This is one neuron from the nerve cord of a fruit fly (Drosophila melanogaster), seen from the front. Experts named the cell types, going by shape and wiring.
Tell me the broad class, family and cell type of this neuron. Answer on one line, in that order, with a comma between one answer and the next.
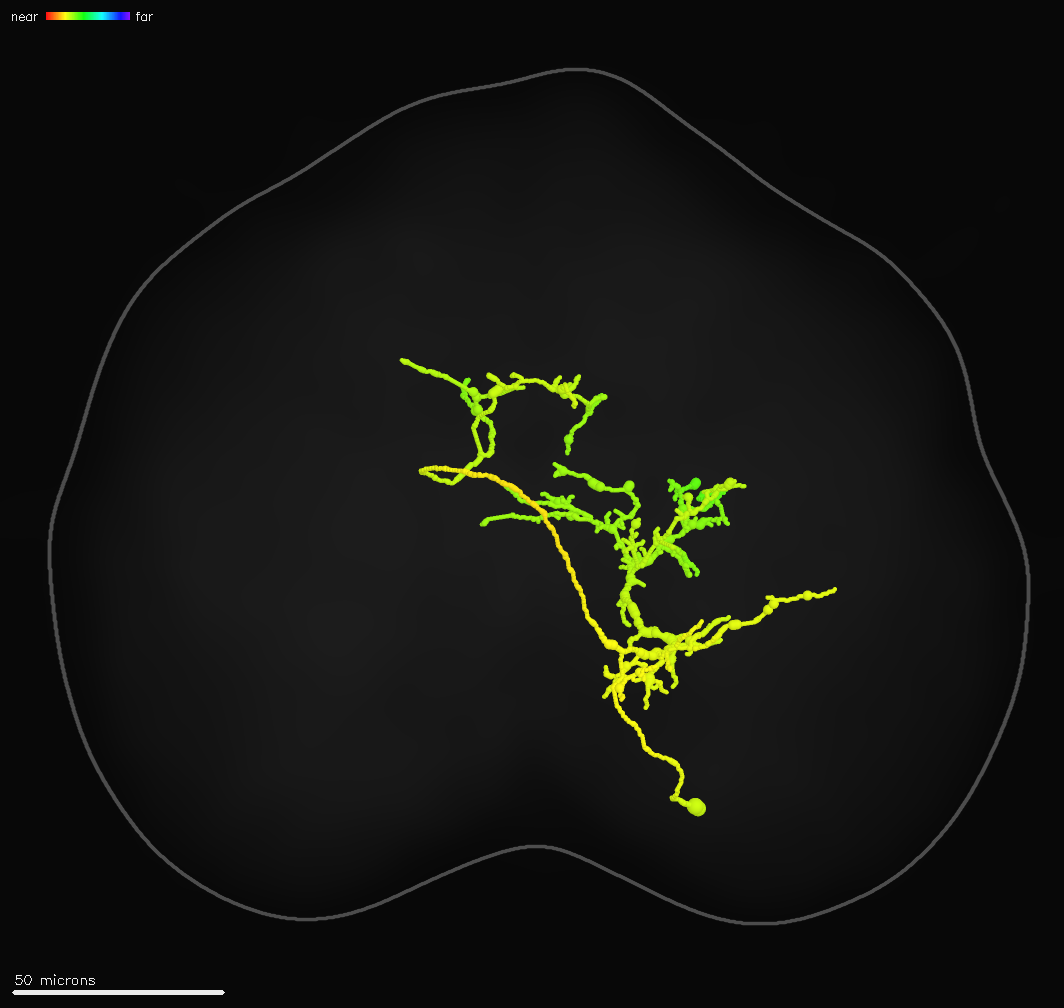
nerve-cord intrinsic neuron, hemilineage 06B, IN06B080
